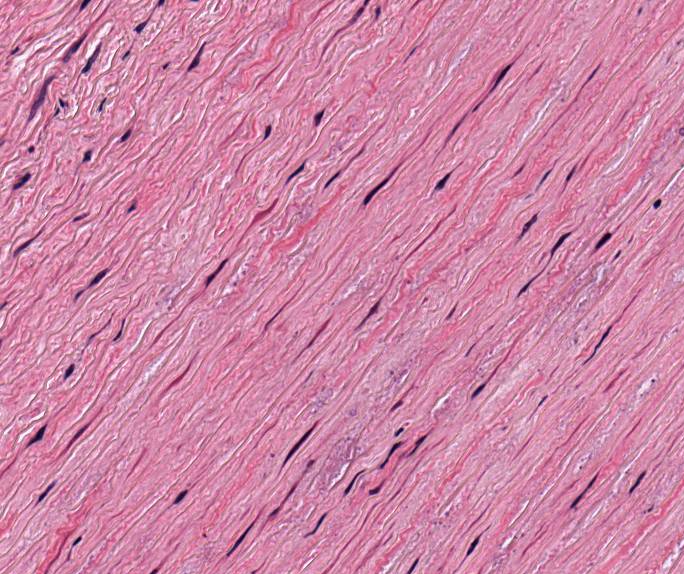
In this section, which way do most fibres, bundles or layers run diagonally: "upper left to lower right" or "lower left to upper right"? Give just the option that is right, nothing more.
Lower left to upper right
